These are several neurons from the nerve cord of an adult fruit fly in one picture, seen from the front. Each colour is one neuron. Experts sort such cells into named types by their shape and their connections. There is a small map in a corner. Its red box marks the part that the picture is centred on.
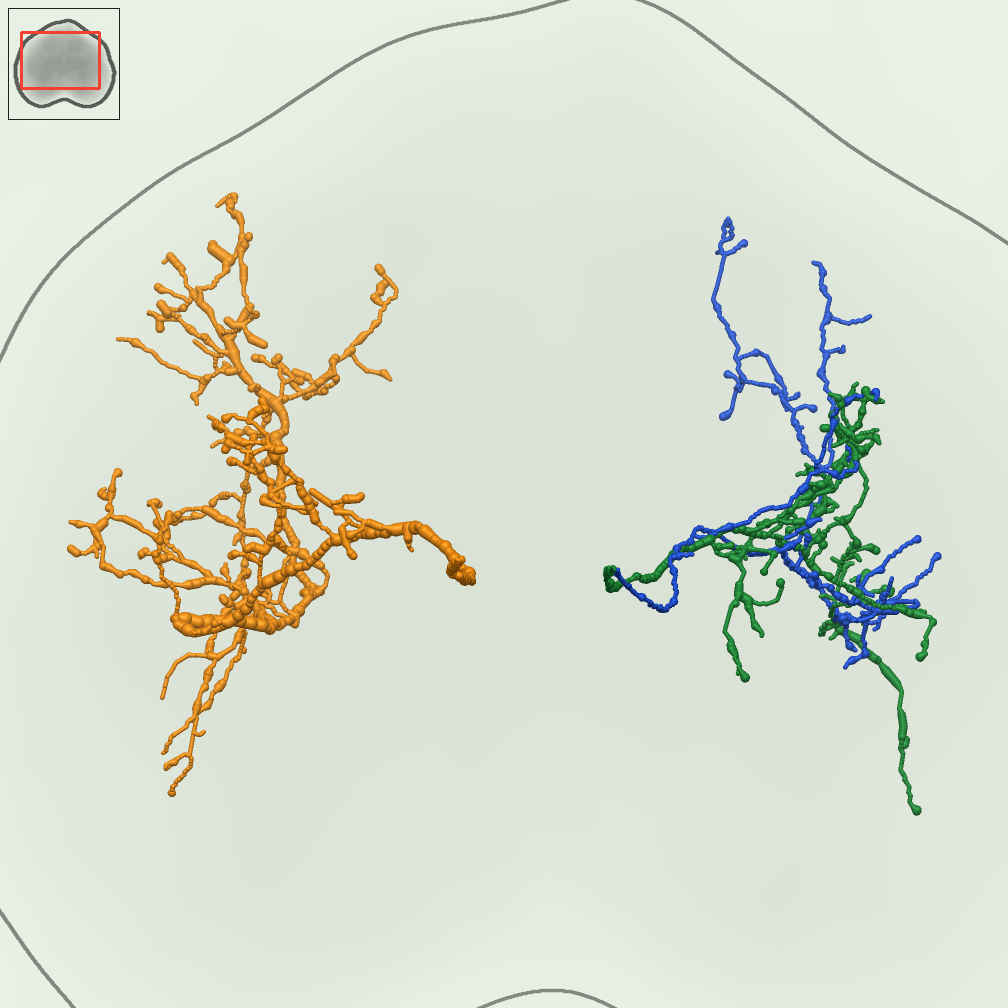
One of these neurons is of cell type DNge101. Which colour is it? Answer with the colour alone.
green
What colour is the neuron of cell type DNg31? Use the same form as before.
orange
